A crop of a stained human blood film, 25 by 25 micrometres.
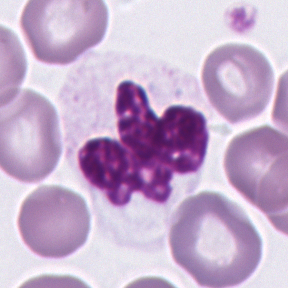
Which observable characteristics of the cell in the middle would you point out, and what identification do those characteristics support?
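Starting with the nucleus, it is divided into several lobes joined to one another. Next, its chromatin is dark purple and coarsely clumped. Then the cytoplasm, which is abundant and very pale pinkish-lilac. Last, that cytoplasm holds fine, faint lilac granules. The cell is a segmented neutrophil.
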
